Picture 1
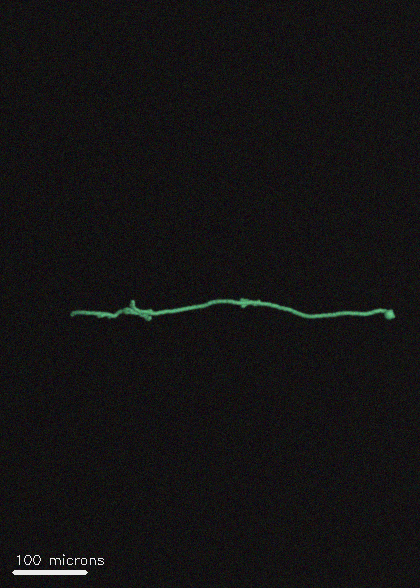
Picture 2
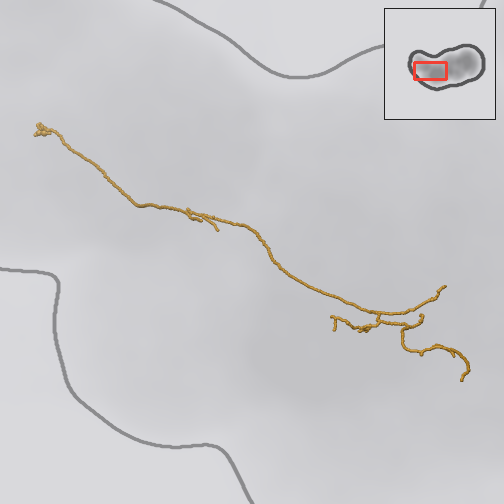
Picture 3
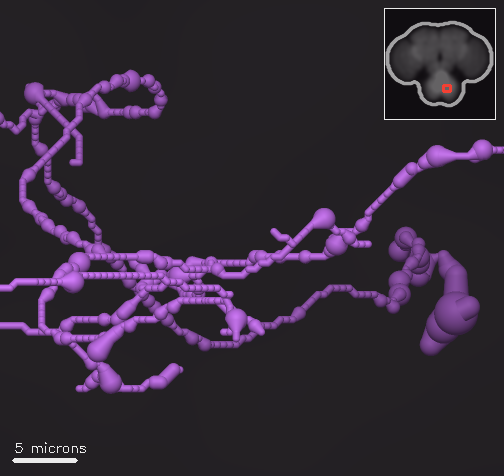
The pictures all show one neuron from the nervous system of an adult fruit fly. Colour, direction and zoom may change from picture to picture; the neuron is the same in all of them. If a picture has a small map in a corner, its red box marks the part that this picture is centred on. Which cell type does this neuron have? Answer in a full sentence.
The cell type is SNpp42.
